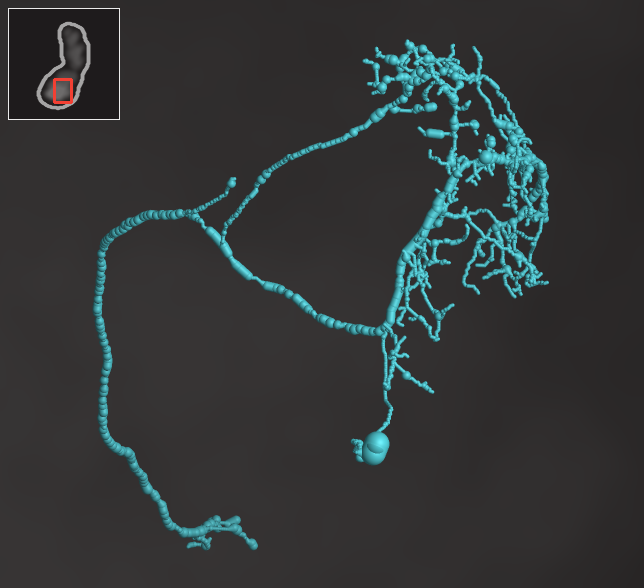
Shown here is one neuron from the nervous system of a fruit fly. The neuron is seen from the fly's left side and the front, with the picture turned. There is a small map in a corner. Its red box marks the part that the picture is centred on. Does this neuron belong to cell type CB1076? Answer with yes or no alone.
yes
